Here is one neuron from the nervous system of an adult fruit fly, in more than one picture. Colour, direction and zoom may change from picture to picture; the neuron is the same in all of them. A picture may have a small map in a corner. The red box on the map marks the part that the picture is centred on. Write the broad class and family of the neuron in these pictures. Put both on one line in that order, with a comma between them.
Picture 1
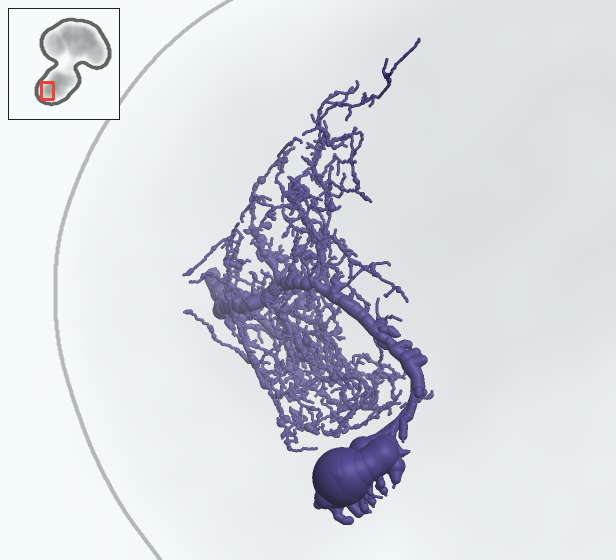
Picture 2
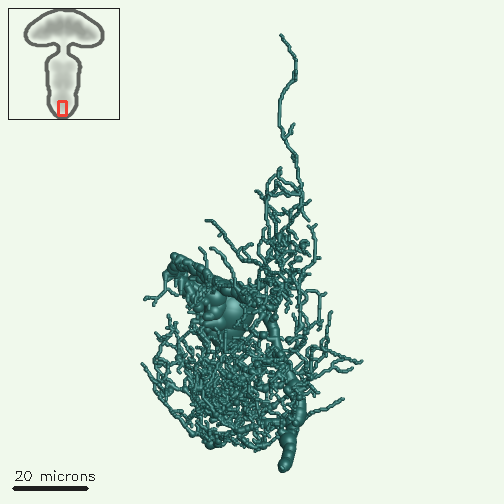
motor neuron of the nerve cord, MNad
